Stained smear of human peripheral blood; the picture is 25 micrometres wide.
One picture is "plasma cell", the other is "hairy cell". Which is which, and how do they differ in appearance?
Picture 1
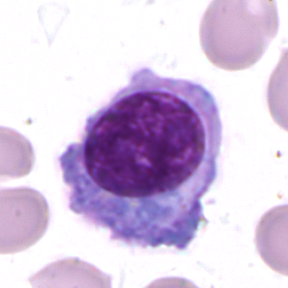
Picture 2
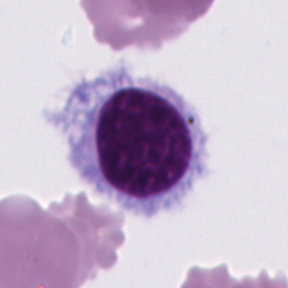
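The plasma cell is in picture 1, the hairy cell in picture 2. Outline: the plasma cell has a ragged, frayed edge along its lower left side; the hairy cell is ragged and fringed on all sides by fine, hair-like cytoplasmic projections.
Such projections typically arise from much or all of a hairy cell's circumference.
Nucleus: round to slightly oval and unindented in both, filling about 50% of the cell's area; about 11 by 9 micrometres in the plasma cell, which is about 15 micrometres across, and about 10 by 8 micrometres in the hairy cell.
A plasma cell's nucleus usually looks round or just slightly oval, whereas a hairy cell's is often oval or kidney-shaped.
Chromatin: the hairy cell's is dark purple, evenly dense and faintly mottled, with one tiny dark brown dot at the nuclear edge on the right. Cytoplasm: blue in the plasma cell, deepest at the lower left edge, paler in a band right of the nucleus and without distinct granules; pale greyish-blue in the hairy cell, forming a broader rim on the left than on the right.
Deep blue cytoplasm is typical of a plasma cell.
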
